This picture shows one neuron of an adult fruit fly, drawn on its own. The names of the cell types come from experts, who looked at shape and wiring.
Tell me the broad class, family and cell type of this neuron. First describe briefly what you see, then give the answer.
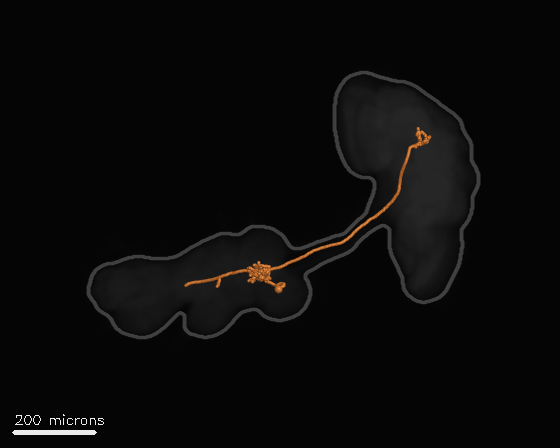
It reaches both the brain and the nerve cord, passing through the neck. By the scale bar it is about 600 microns wide in this view. This is an ascending neuron. Its family is hemilineage 10B. Its cell type is AN10B027.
